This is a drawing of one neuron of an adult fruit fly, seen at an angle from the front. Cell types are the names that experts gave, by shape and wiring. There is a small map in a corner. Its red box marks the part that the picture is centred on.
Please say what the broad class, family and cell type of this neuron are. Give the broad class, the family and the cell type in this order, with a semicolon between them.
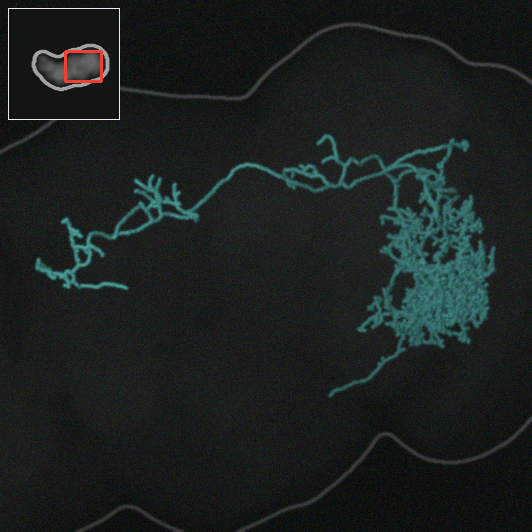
central-brain intrinsic neuron; hemilineage VLPd1; AVLP033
